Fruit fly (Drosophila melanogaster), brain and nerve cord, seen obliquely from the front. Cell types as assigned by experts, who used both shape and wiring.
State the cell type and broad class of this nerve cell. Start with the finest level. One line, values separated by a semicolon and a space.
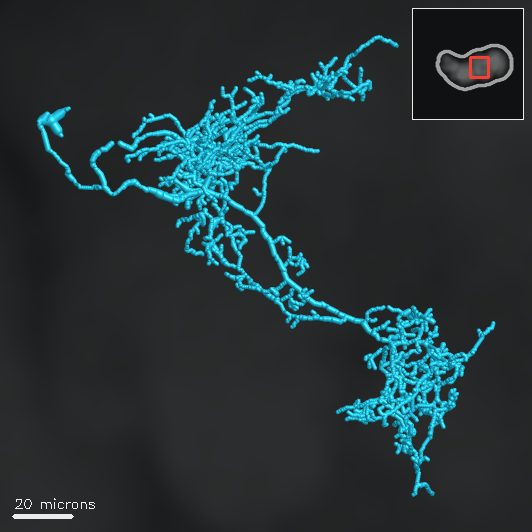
PS175; central-brain intrinsic neuron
